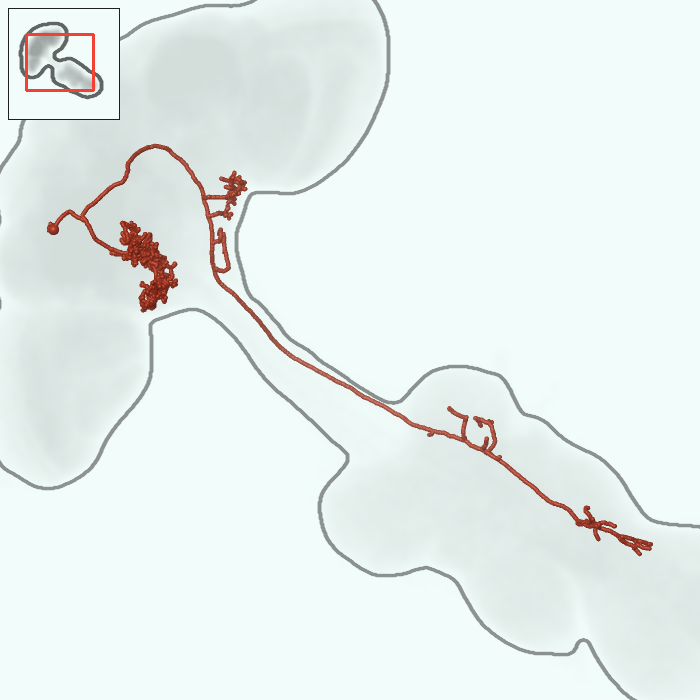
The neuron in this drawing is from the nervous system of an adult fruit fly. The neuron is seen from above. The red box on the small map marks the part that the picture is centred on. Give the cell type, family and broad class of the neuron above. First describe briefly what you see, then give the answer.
It reaches both the brain and the nerve cord, passing through the neck. In this view it is wider than it is tall. Its cell type is DNb02. Its family is DNb. It is a descending neuron.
